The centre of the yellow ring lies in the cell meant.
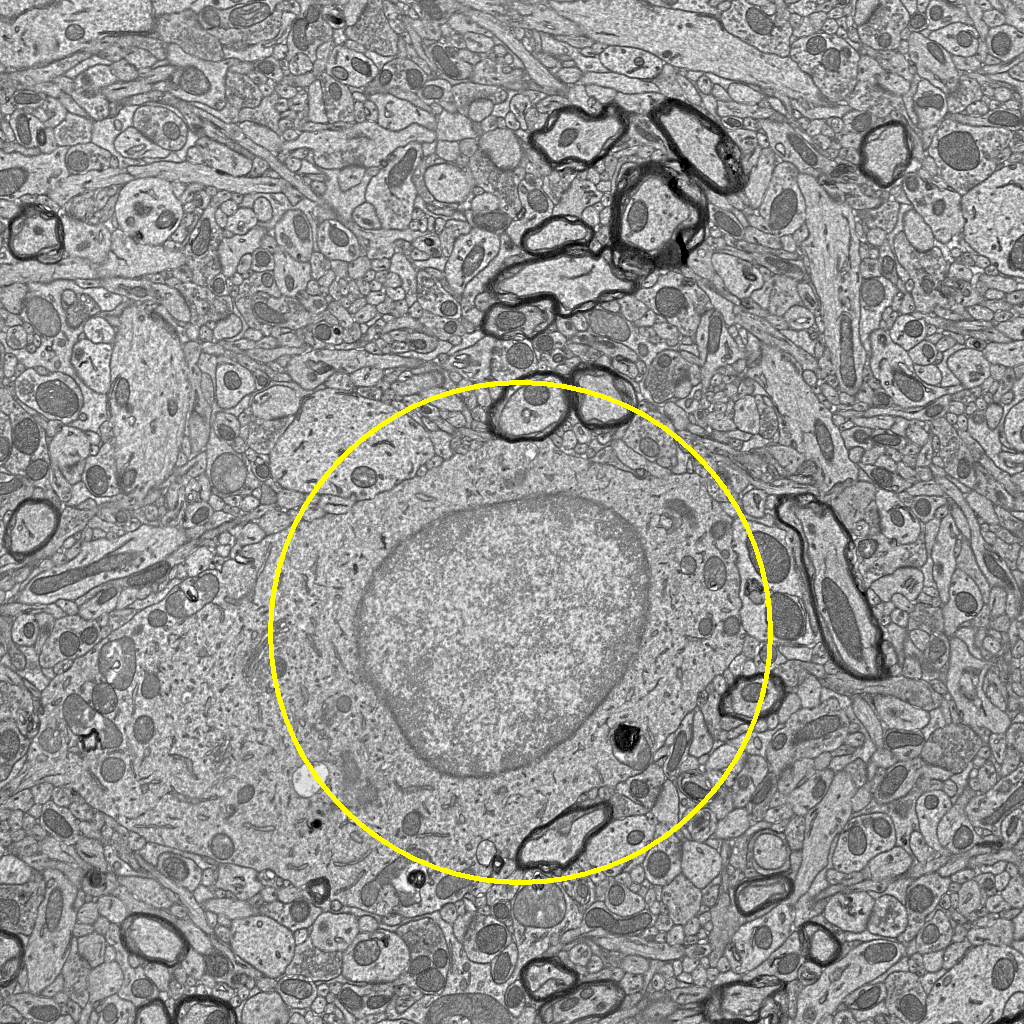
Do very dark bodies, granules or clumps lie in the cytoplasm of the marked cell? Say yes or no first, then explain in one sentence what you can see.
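Yes. One very dark dense body lies in the cytoplasm below and to the right of the nucleus.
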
